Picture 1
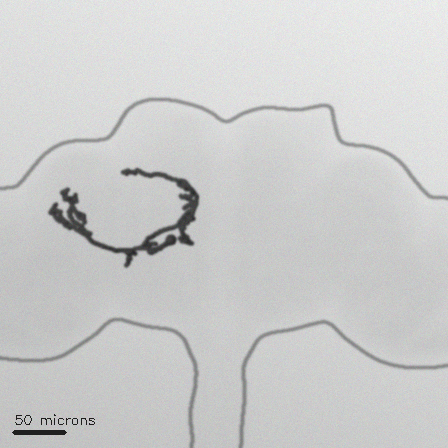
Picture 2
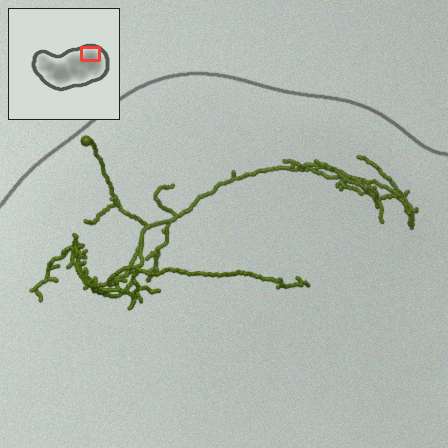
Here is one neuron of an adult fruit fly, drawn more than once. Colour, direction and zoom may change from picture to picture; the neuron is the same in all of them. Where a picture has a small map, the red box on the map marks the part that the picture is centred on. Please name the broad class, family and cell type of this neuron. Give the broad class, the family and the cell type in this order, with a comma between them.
central-brain intrinsic neuron, hemilineage SMPpd1, CB3768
